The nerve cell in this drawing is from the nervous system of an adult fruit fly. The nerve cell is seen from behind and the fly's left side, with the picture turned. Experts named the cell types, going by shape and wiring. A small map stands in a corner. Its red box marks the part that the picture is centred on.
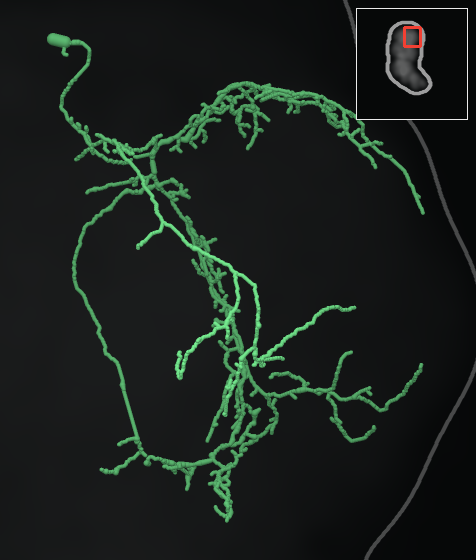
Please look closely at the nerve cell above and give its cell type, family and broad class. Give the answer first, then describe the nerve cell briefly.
The cell type is CL086_d. The family is hemilineage SLPa&l1_anterior. This is a central-brain intrinsic neuron. The cell body can be seen at the upper left of the picture. Dozens of branch ends can be seen.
